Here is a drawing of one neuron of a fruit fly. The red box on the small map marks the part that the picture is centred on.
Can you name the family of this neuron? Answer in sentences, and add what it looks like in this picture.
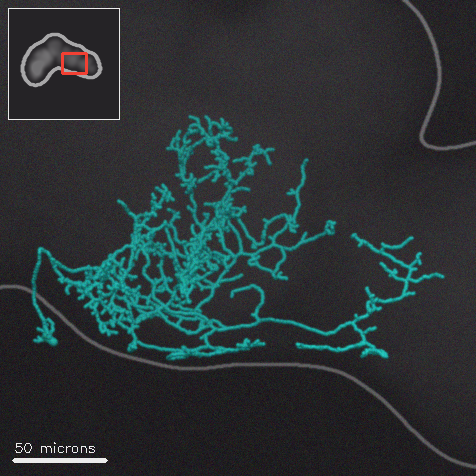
The family is hemilineage 19B. This is a nerve-cord intrinsic neuron. From left to right in the picture it spans about 250 microns. The picture shows dozens of branch ends.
